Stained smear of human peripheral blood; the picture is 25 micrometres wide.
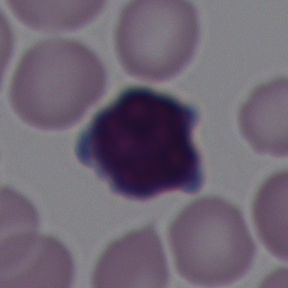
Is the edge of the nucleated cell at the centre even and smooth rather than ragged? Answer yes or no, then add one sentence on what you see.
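No. The cell's outline is irregular and knobbly rather than smoothly round.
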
